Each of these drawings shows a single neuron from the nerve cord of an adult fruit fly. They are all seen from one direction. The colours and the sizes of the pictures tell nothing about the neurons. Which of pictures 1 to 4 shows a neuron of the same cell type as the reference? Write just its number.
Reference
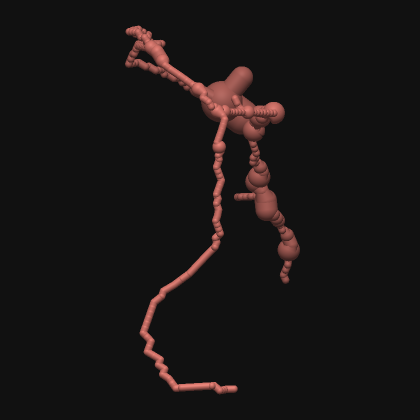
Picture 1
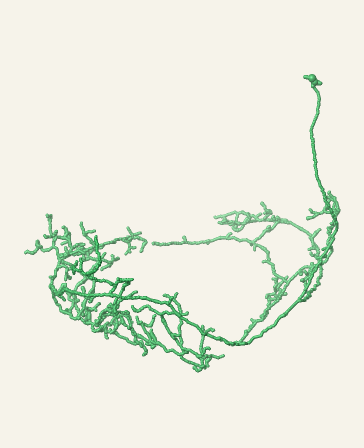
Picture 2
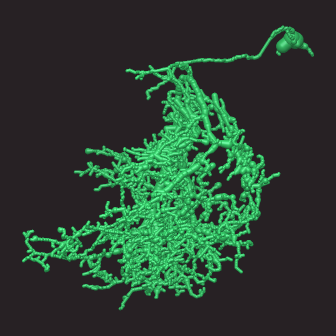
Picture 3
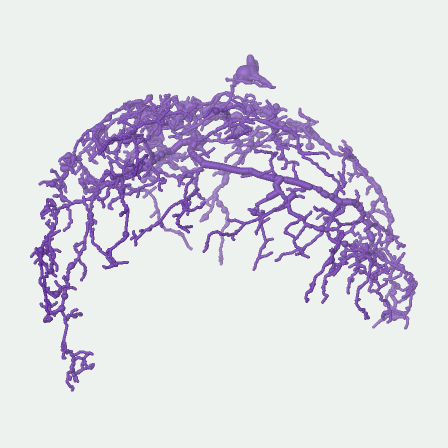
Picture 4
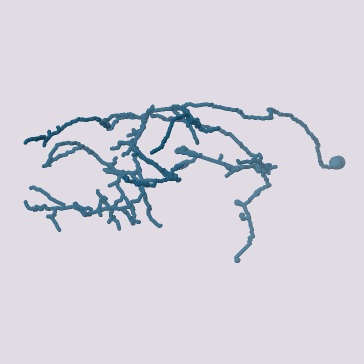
4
